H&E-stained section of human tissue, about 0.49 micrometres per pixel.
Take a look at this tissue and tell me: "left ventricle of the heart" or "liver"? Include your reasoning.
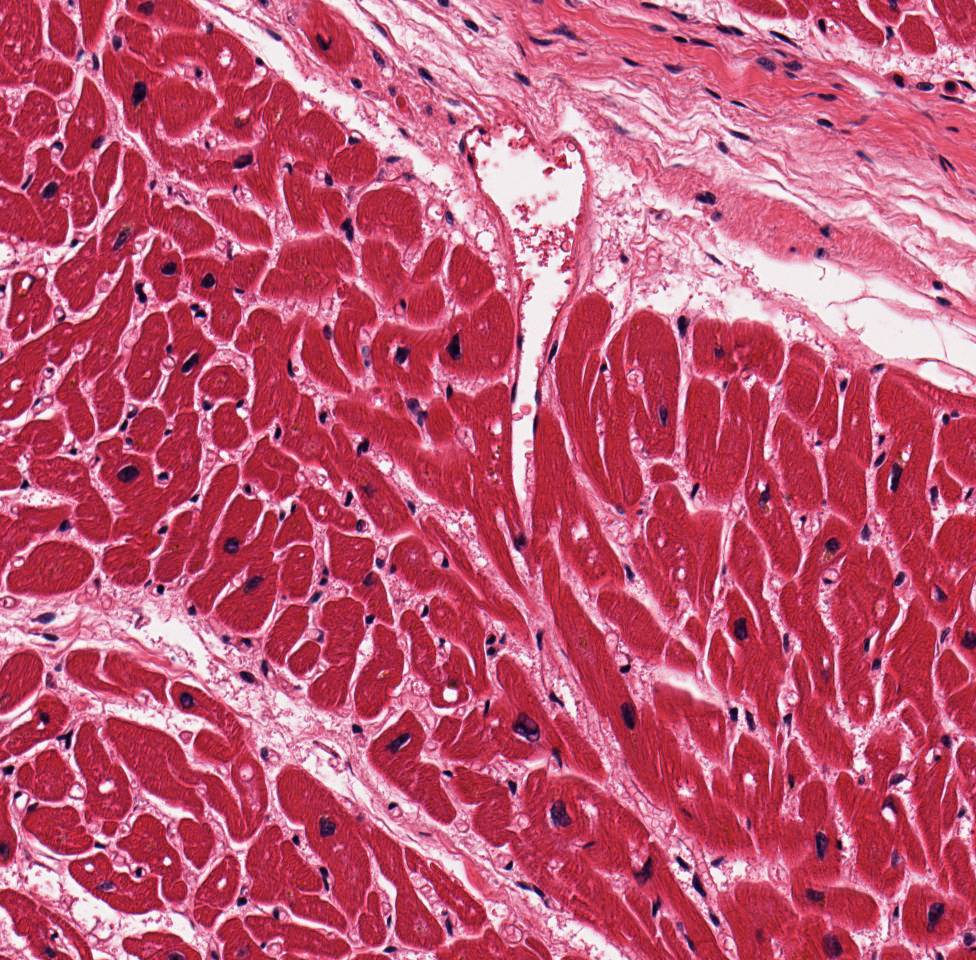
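It's left ventricle of the heart. You're looking at bundles of muscle fibres, cut across on the left and running lengthwise obliquely through the centre and right, branching and joining.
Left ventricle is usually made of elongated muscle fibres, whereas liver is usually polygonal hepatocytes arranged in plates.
Their cytoplasm stains a deep, dense red, and a thin-walled vessel at top centre holds a few red blood cells.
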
